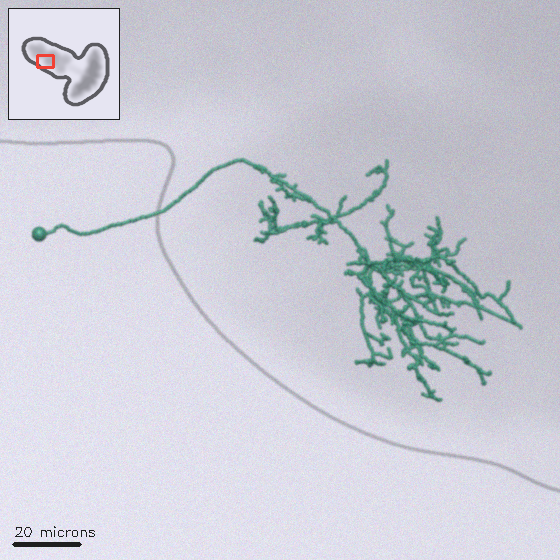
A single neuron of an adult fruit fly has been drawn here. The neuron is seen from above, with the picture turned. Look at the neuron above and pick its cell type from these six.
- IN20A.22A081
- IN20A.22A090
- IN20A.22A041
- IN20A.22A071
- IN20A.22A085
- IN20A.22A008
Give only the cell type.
IN20A.22A041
